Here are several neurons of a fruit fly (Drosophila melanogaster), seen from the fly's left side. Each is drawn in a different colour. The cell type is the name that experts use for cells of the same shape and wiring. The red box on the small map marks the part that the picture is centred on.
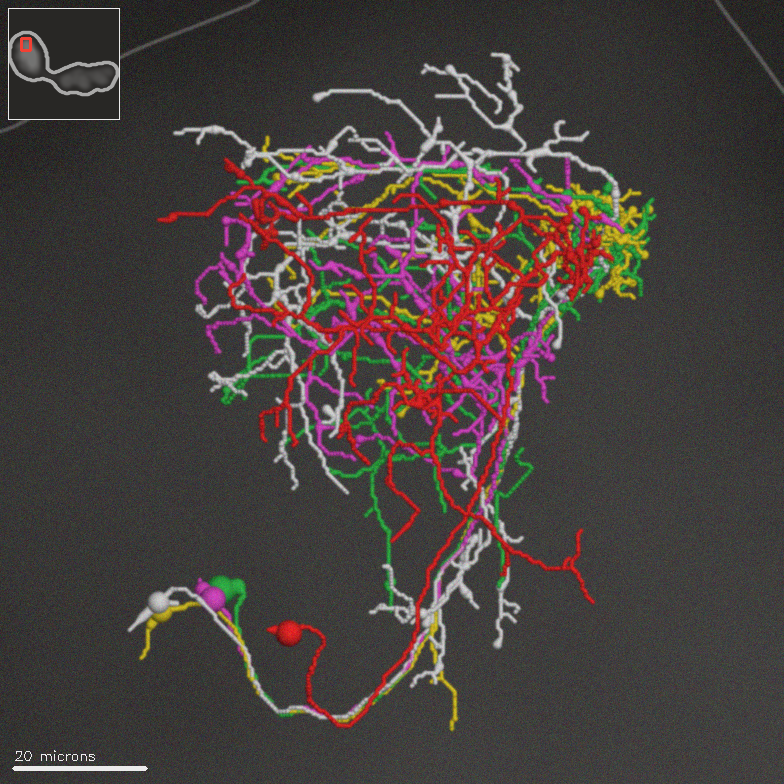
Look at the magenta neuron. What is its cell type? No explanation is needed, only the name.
SMP035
